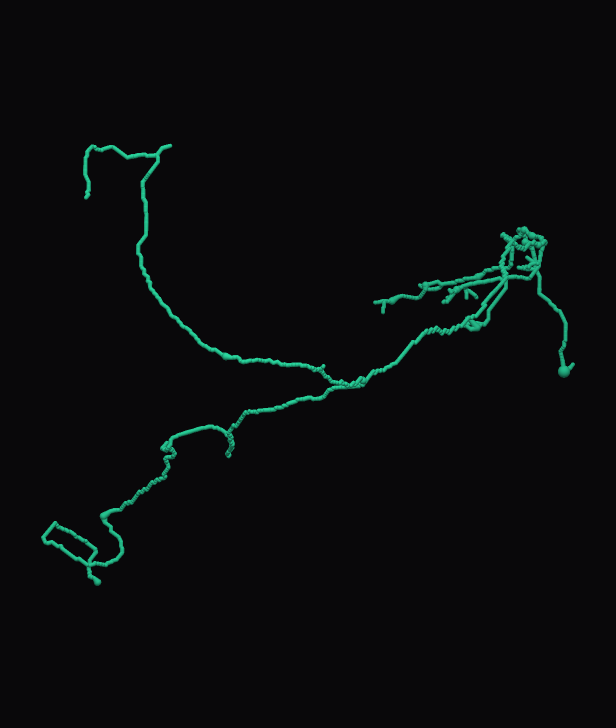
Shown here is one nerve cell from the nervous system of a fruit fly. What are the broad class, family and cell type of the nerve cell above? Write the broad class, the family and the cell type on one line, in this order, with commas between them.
central-brain intrinsic neuron, class Kenyon Cell, KCab-s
